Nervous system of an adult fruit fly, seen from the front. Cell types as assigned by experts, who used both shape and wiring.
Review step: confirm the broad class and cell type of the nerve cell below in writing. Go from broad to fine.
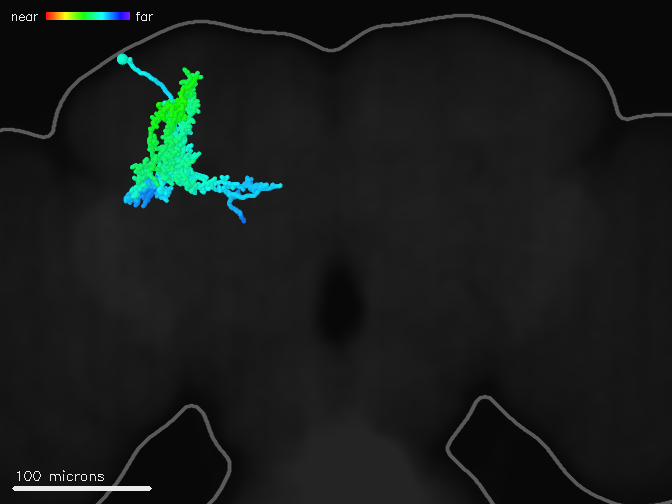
central-brain intrinsic neuron; SLP248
